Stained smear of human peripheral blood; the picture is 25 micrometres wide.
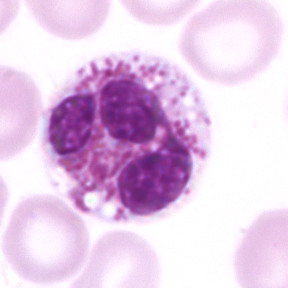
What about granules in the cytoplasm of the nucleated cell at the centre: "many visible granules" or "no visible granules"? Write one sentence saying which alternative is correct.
Visible granules are present in great number in its cytoplasm.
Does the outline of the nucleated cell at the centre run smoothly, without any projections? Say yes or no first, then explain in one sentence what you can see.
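Yes. The cell outline is round and smooth.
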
